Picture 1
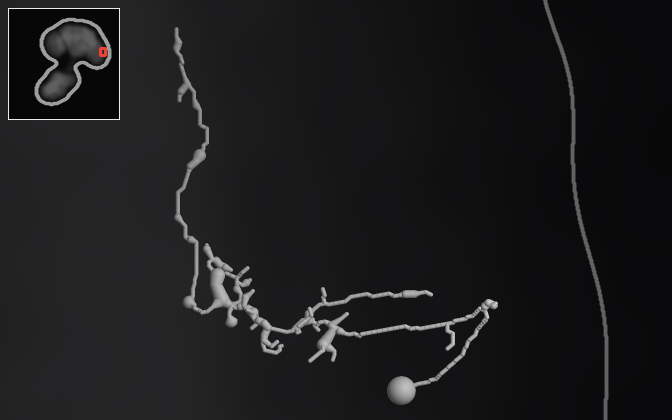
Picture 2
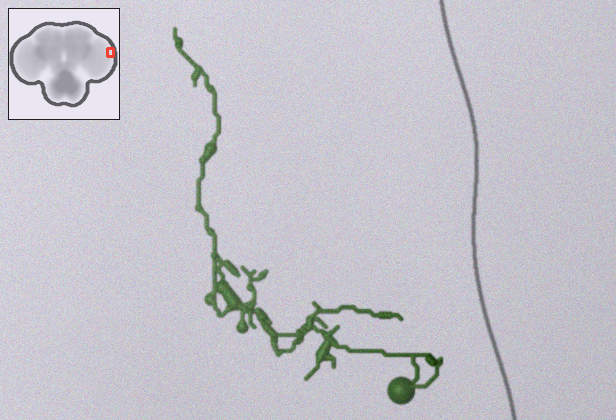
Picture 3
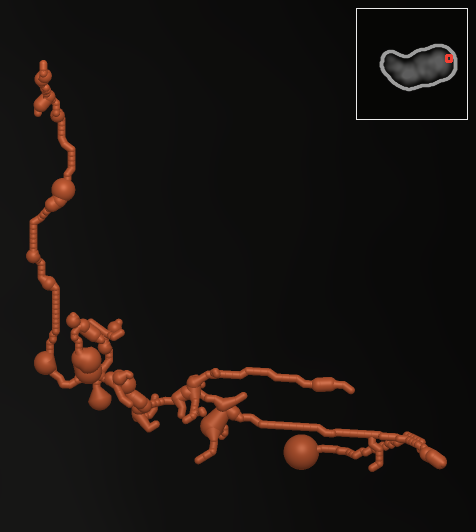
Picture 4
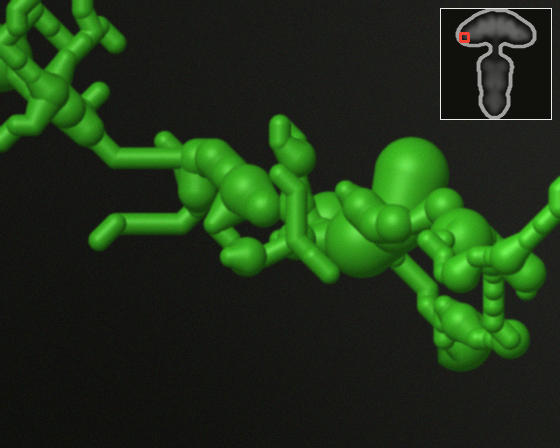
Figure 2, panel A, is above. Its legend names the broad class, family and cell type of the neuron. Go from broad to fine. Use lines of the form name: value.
broad class: optic-lobe intrinsic neuron
family: Dm
cell type: Dm2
